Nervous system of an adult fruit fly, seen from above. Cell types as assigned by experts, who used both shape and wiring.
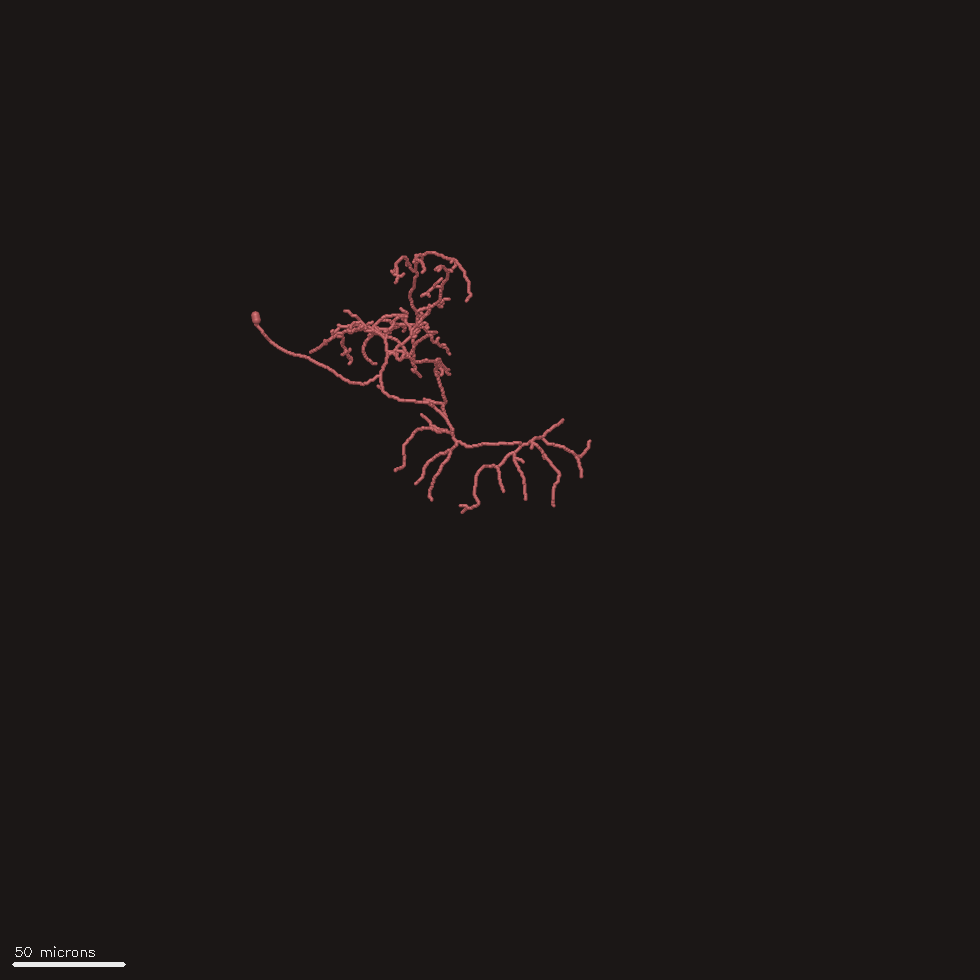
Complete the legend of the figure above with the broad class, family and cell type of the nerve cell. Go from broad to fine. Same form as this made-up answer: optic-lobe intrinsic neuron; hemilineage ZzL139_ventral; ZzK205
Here: central-brain intrinsic neuron; hemilineage AOTUv4_ventral; FB5V_c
